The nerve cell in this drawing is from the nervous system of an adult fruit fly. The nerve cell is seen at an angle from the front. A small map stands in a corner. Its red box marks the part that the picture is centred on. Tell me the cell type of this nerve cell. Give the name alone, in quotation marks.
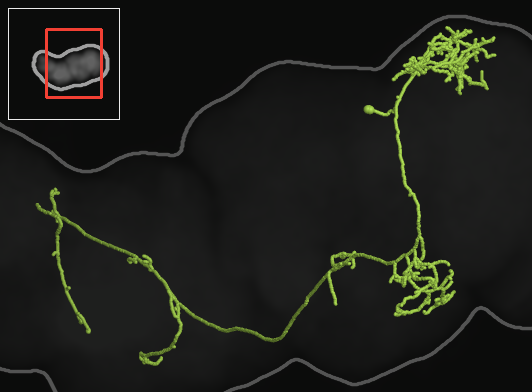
"DNp25"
